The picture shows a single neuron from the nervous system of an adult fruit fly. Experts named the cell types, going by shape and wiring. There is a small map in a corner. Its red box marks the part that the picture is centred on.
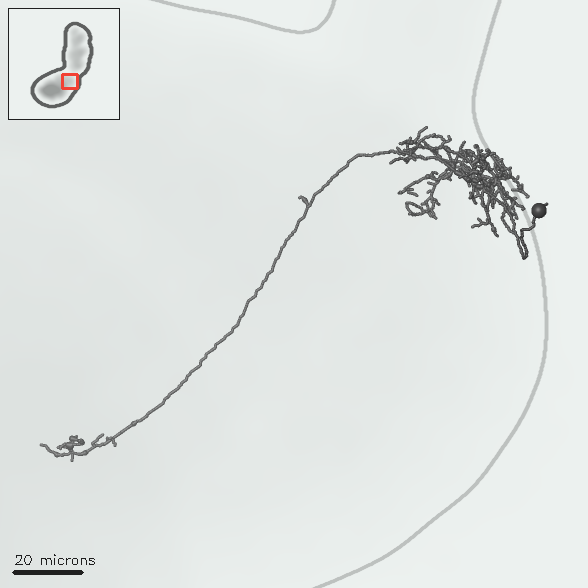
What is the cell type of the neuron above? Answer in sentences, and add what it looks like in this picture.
It is of cell type TmY10. It is an optic-lobe intrinsic neuron. From left to right in the picture it spans about 150 microns. The picture shows dozens of branch ends.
